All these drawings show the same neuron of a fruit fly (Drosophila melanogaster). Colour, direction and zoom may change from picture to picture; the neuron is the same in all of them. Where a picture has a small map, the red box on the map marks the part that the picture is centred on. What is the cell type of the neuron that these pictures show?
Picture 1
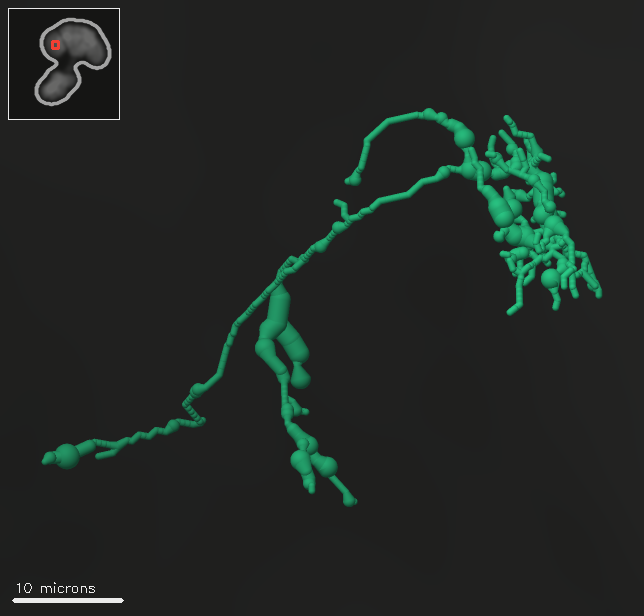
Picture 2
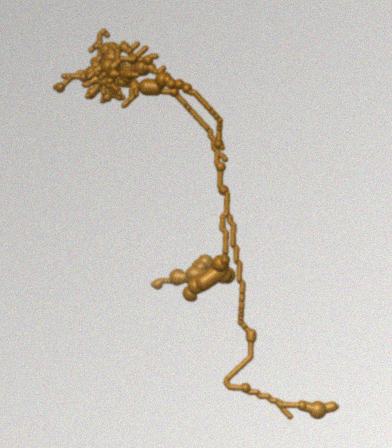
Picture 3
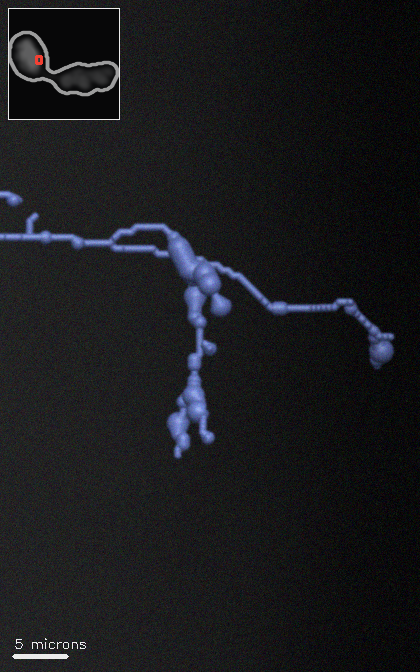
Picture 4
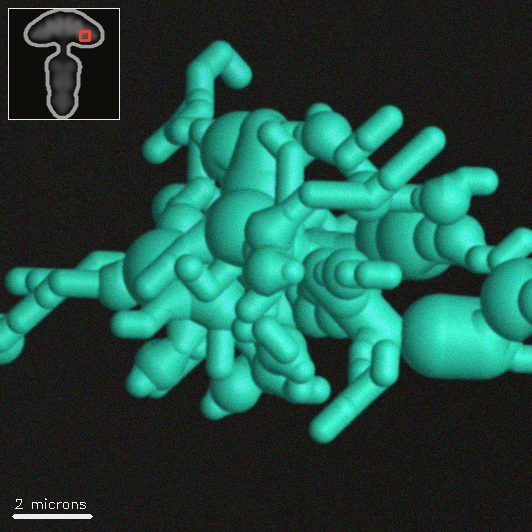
T5c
